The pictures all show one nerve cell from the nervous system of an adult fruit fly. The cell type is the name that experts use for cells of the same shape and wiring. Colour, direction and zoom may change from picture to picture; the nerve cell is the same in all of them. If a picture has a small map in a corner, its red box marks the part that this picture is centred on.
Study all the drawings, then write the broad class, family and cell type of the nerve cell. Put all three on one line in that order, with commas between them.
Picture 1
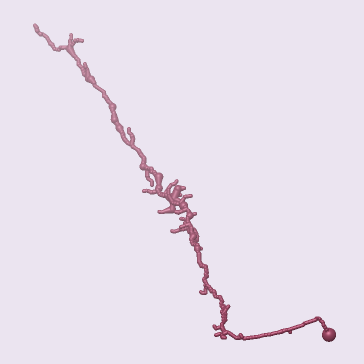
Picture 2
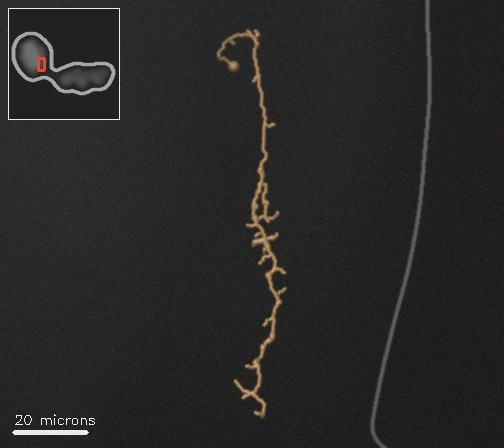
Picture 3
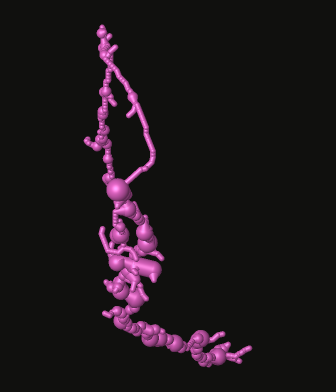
optic-lobe intrinsic neuron, Dm, Dm3c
